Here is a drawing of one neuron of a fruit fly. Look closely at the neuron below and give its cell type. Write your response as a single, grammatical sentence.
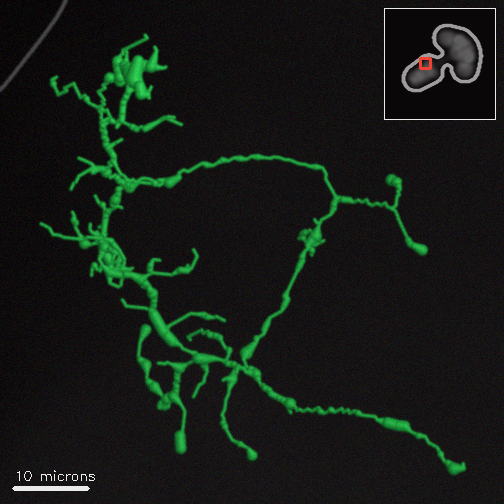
The cell type IN20A.22A082 is the type of this neuron.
